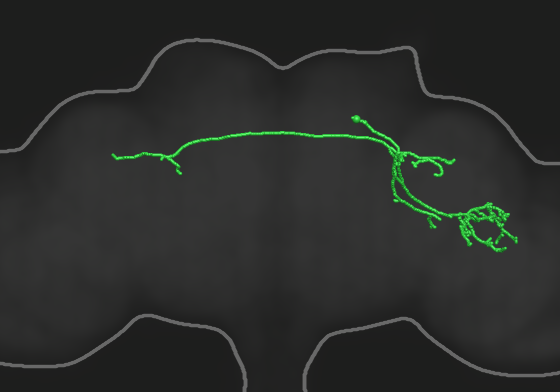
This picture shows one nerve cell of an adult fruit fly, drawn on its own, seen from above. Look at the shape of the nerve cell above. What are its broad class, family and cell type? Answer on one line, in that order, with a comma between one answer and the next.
central-brain intrinsic neuron, hemilineage LHd1, CB3124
